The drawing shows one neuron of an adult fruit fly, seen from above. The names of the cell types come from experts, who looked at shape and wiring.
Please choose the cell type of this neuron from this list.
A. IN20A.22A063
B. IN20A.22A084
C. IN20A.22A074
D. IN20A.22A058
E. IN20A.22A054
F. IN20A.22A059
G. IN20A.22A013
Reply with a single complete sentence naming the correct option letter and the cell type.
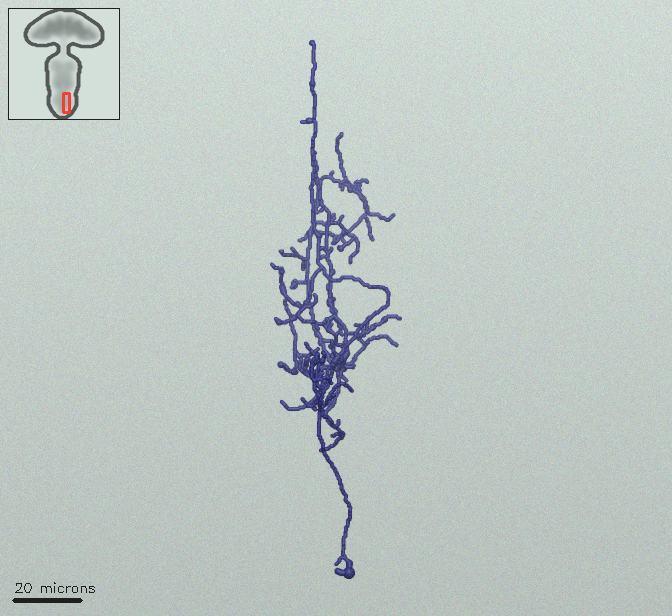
The type of the neuron is cell type IN20A.22A059, option F.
